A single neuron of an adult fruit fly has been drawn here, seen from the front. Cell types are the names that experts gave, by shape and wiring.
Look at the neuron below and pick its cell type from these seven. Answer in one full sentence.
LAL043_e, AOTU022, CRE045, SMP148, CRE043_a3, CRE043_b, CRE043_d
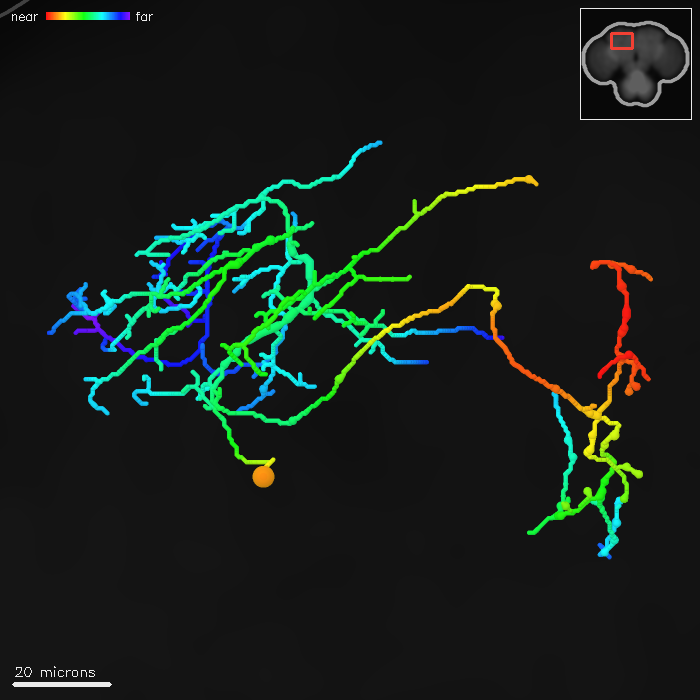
The neuron is of cell type AOTU022.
